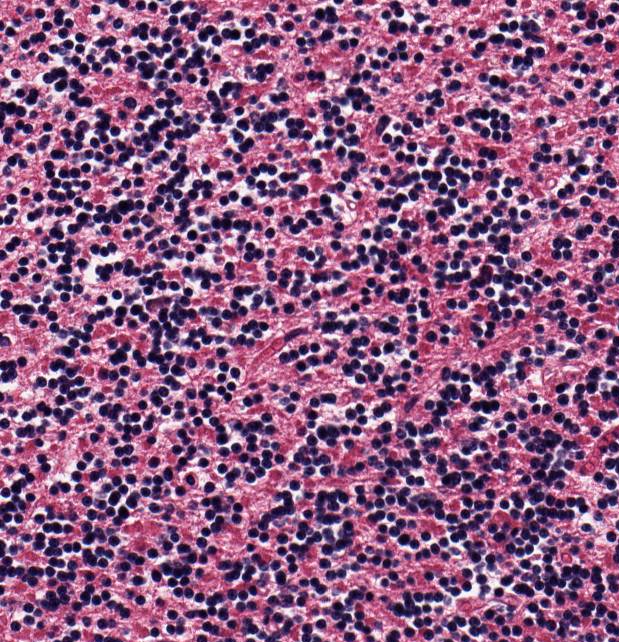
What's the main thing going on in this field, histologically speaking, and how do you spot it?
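What you're looking at is the granular layer of the cerebellum. Small, round, dark nuclei crowd the whole field, evenly packed without layering, most with little visible cytoplasm.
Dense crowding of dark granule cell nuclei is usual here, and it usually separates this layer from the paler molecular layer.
Now find the irregular pink, finely fibrillary patches between them, free of nuclei.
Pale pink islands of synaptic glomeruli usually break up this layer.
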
